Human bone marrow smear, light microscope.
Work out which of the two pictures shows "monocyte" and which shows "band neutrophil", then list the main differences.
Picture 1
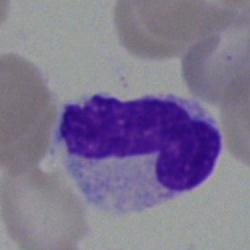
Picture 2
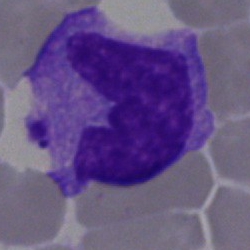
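Picture 1: band neutrophil. Picture 2: monocyte. Outline: band neutrophil roughly oval, wider than tall; monocyte irregular, with small bulges along the edge. Nucleus: in the band neutrophil, an elongated band bending downward at its right end, no nucleoli visible; in the monocyte, a deep notch on the left side. Band neutrophil chromatin: dense, dark purple.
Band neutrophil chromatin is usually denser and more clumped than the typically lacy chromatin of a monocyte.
Monocyte cytoplasm: mostly to the left of the nucleus, faintly lacy and uneven in texture. Pale red cells surround the band neutrophil without overlapping it.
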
